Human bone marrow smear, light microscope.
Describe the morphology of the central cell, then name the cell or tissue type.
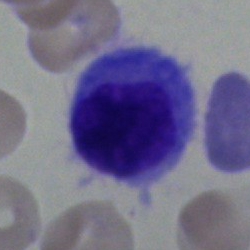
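A few short fine projections off the lower cell edge. Cytoplasm deep blue; rim widest above nucleus. Chromatin dark, dense purple. Hairy cell.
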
